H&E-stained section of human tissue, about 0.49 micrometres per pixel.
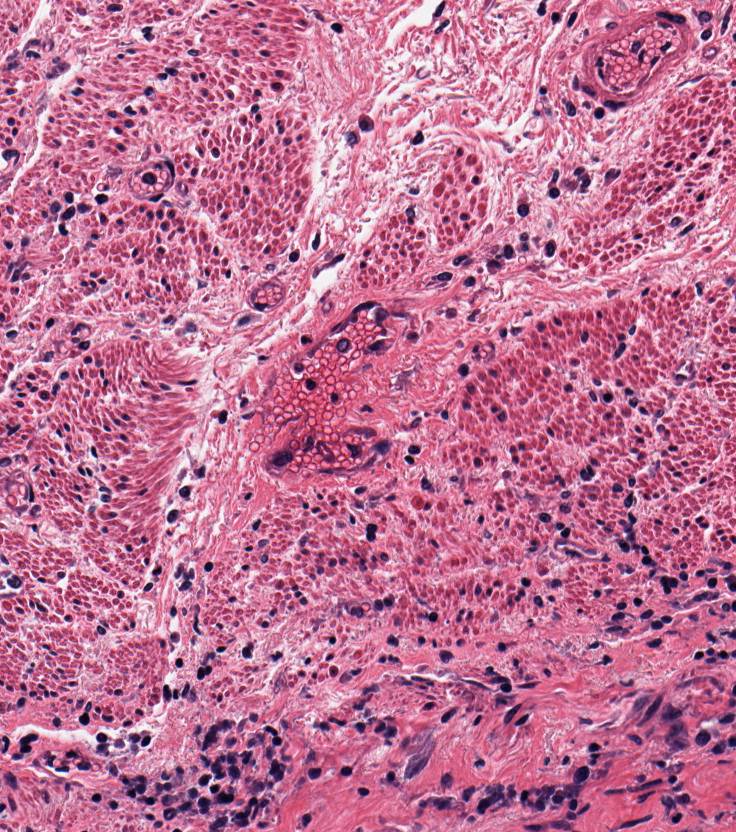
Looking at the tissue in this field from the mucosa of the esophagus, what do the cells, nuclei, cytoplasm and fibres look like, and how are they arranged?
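As I look across it, most of the field consists of compact pink bundles separated by thin, paler strands of connective tissue. Inside the bundles I can make out small dark nuclei scattered among rounded pink profiles. On the left, about halfway down, I notice one bundle is cut lengthwise, showing streaming elongated fibres. I find no epithelium or glands anywhere.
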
